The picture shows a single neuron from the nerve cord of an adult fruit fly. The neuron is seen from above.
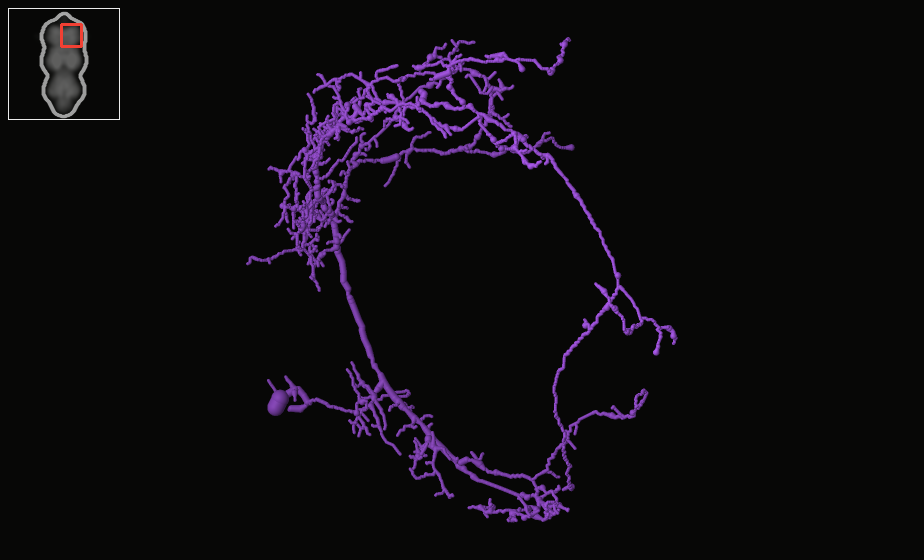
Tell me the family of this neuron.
hemilineage 04B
